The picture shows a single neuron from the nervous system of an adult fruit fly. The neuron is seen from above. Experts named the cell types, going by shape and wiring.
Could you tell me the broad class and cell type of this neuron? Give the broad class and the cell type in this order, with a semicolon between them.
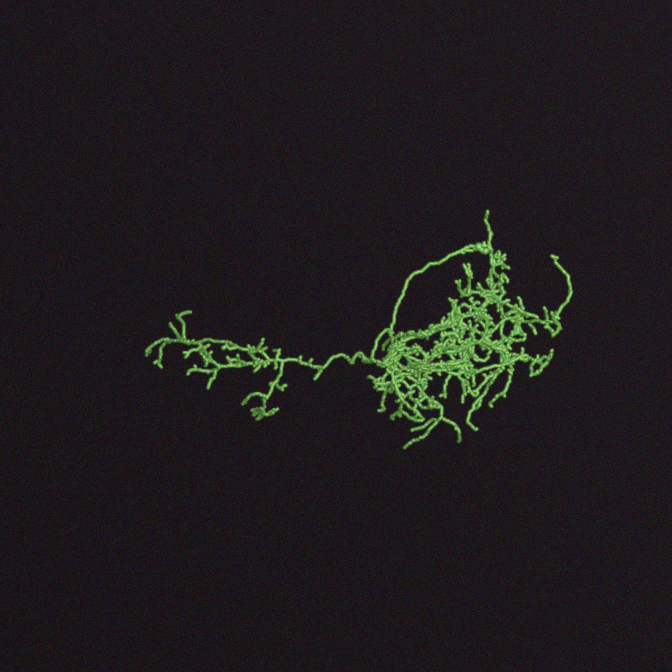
central-brain intrinsic neuron; SAD072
